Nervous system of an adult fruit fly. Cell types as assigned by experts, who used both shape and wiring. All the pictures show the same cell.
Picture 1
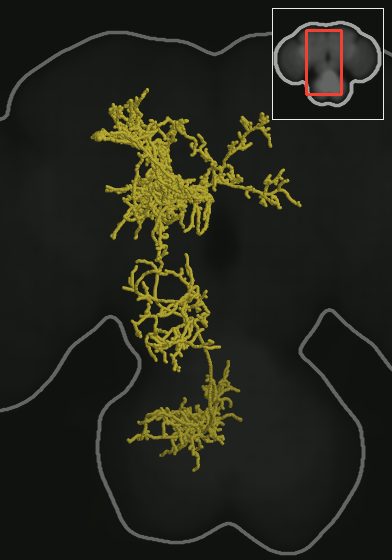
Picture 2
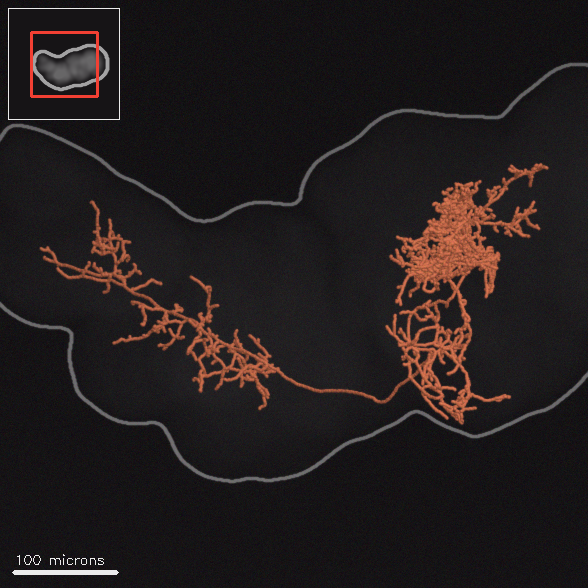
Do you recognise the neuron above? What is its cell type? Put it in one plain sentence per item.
The cell type is aSP22.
